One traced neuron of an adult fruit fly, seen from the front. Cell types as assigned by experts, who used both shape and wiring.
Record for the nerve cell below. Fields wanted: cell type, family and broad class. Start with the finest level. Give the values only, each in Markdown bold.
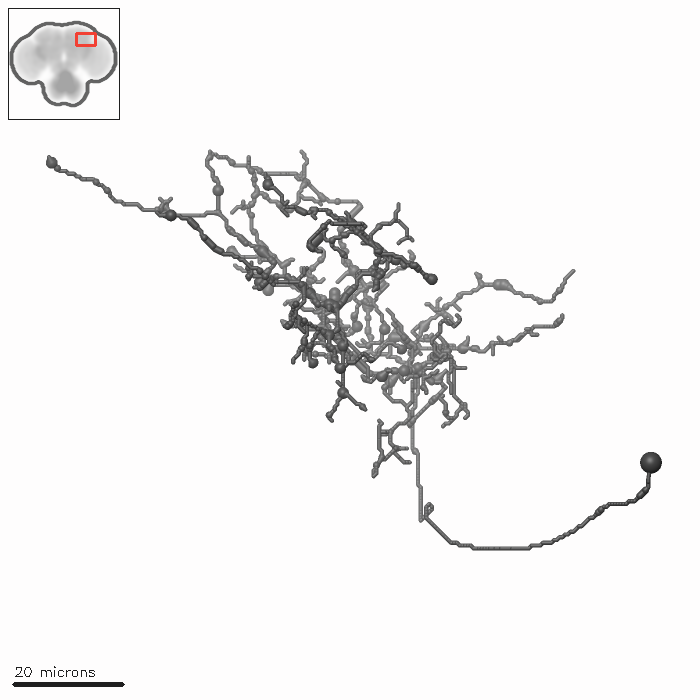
**LHAV3g1**, **hemilineage LHa3**, **central-brain intrinsic neuron**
